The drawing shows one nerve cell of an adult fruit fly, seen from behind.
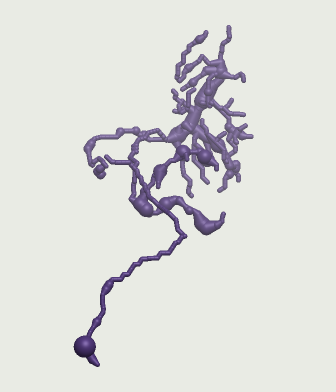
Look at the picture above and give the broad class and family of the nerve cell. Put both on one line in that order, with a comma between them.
optic-lobe intrinsic neuron, T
